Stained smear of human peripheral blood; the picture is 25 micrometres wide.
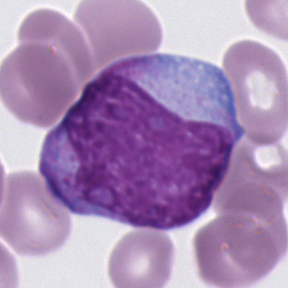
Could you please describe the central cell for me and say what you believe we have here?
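The nucleus forms a single unlobed mass with an irregular border. Its chromatin is finely stranded and evenly spread, with no coarse dark clumps. Cytoplasm is widest to the upper right of the nucleus; it is pale blue, becoming a deeper blue at the cell's edge. This is an atypical promyelocyte.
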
